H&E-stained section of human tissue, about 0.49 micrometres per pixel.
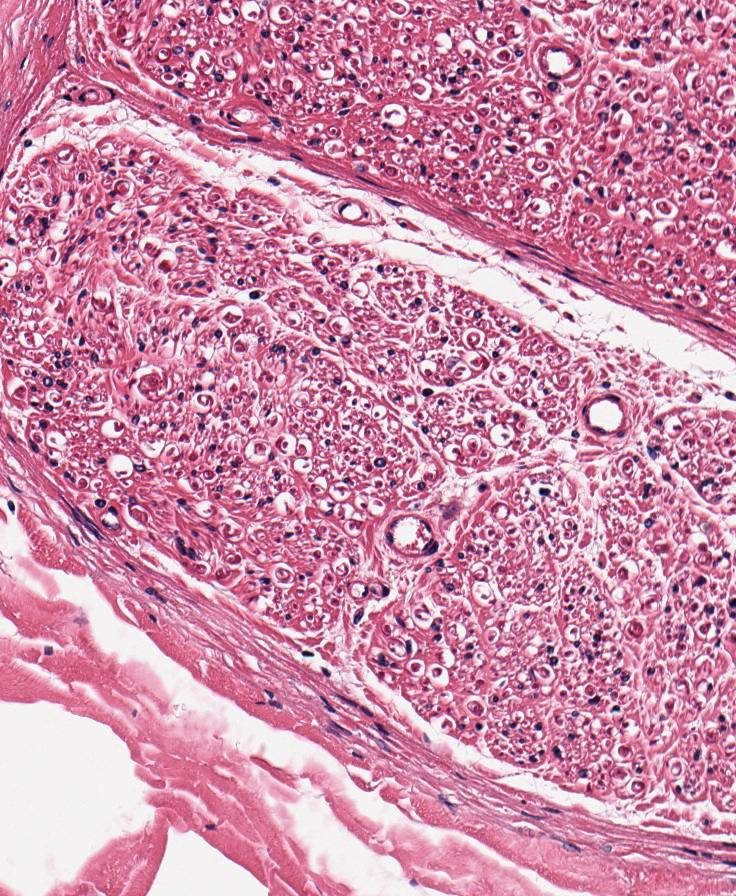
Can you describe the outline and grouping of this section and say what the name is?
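So, one large nerve fascicle crosses the centre diagonally, with part of a second along the top edge. The fibres are cut across, each a small pink axon in a round clear halo, and small dark oval nuclei are scattered evenly. This is tibial nerve.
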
